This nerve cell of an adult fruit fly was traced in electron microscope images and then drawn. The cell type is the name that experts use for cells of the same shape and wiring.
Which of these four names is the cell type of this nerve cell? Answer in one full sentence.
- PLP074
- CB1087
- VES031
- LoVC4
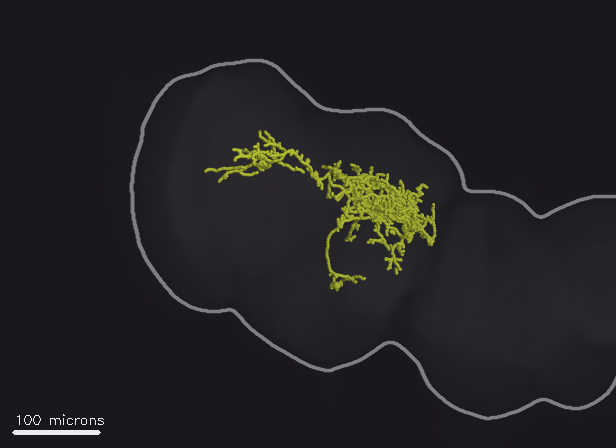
The type assigned to this nerve cell is PLP074.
